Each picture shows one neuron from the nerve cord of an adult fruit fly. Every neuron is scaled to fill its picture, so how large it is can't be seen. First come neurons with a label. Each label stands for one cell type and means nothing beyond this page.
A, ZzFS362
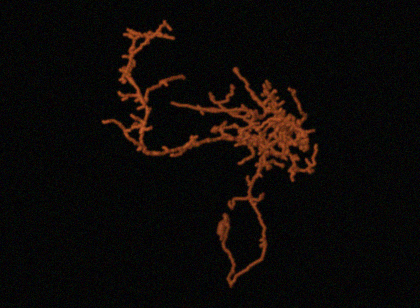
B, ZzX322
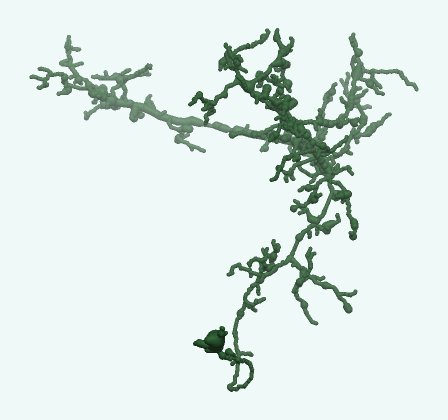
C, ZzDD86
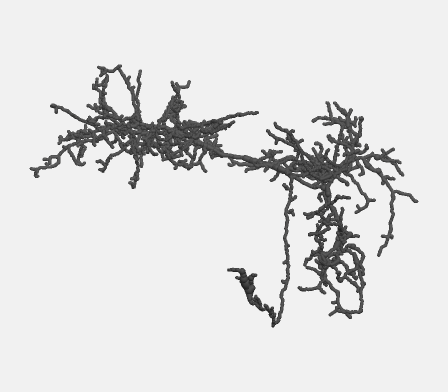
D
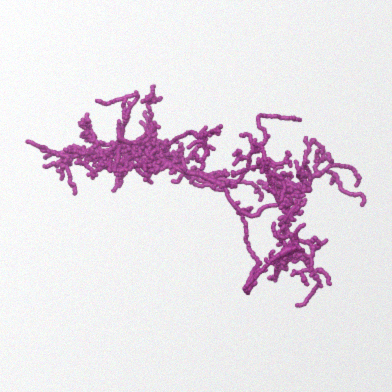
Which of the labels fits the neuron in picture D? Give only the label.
ZzDD86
